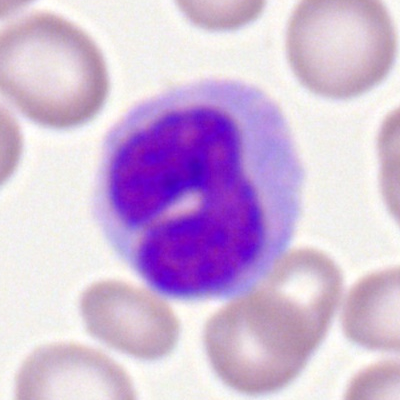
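Monocyte, the central cell. Its nucleus fills most of the cell and is deeply folded, with a narrow pale cleft running in from the lower left toward the centre. Dark purple chromatin appears patchy, paler spots lying among darker clumps. Pale lilac-blue cytoplasm forms its widest rim on the right side.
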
